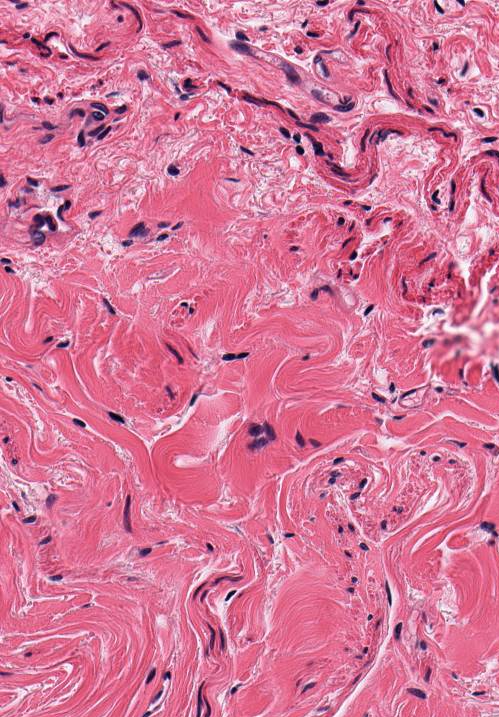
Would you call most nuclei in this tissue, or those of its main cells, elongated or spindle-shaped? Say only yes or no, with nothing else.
Yes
